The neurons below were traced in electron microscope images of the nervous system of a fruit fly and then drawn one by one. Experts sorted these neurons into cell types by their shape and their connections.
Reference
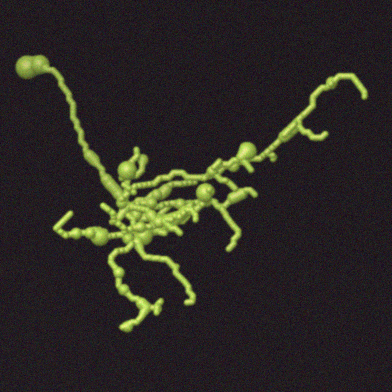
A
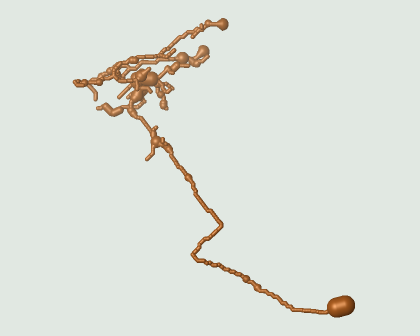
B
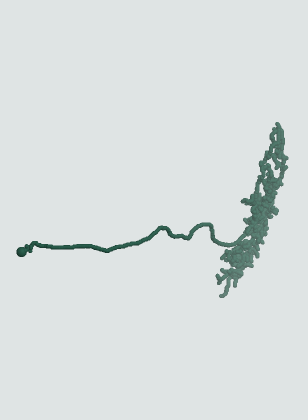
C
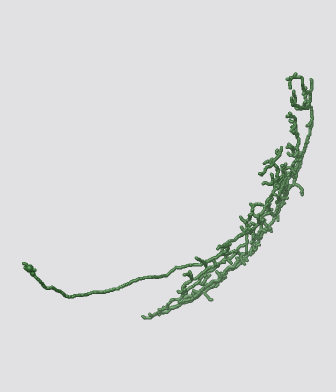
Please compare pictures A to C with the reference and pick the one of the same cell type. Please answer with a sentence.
Picture A is of the same cell type.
